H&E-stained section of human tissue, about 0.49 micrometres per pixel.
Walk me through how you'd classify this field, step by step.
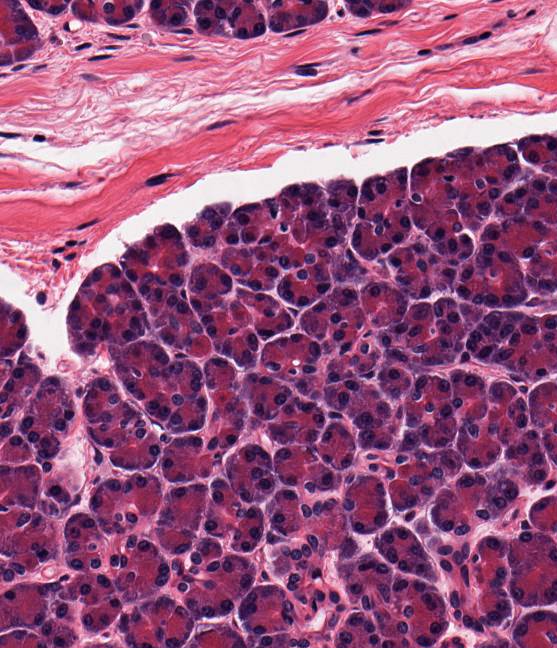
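That's exocrine pancreas, the closely packed acini filling the lower two-thirds, under the band of fibrous tissue across the top. They're small rounded clusters of pyramidal cells with pinpoint or invisible lumens, and the round, dark nuclei sit basally, at each acinus's outer edge.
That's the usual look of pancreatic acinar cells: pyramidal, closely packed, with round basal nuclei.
Also, no acini of pale, foamy mucous cells turn up among the dark-staining ones.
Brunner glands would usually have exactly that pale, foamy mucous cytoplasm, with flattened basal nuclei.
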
